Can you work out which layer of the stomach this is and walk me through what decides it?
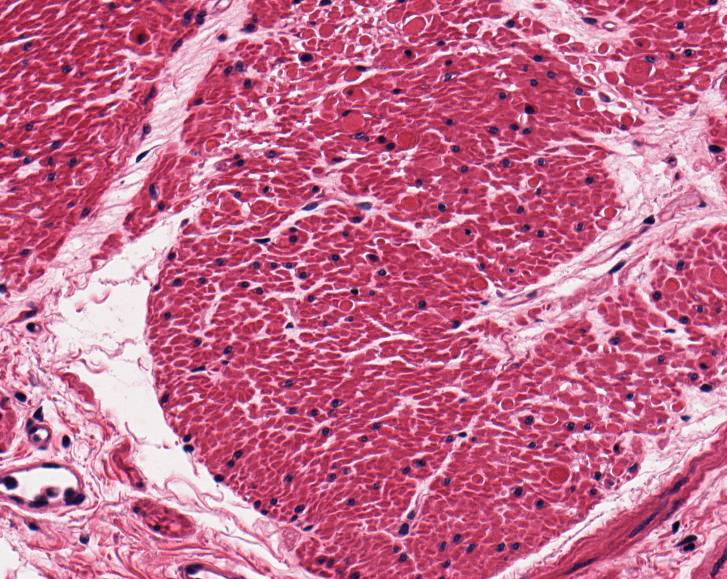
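Shown here is smooth muscle: a large rounded bundle, cut in cross-section, fills the centre. Within that bundle the nuclei are small, round and dark-staining. Pale pink connective tissue bands separate it from neighbouring muscle bundles.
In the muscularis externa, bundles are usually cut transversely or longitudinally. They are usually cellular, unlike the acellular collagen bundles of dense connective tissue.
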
